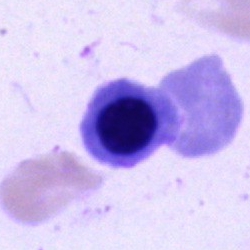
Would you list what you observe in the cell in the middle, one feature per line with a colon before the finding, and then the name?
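Shape: roughly round, a few slightly flattened, angular sides
Nucleus: very dark purple, dense, little internal detail
Cytoplasm: moderate rim, wider right of nucleus
Colour: fairly deep blue-violet cytoplasm
Name: erythroblast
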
